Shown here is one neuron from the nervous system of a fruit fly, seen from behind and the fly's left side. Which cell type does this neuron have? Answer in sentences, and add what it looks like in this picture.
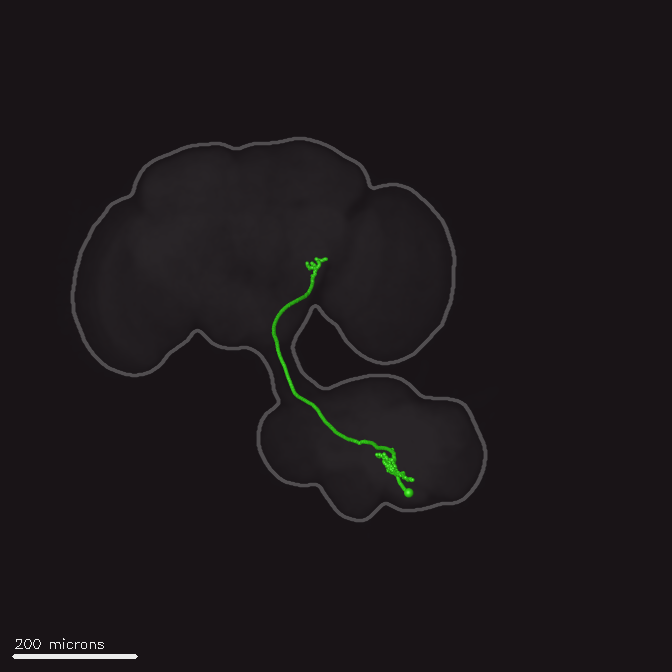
The cell type is AN10B048. Its broad class is ascending neuron. The cell body can be seen at the bottom of the picture. By the scale bar it is about 400 microns tall in this view.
